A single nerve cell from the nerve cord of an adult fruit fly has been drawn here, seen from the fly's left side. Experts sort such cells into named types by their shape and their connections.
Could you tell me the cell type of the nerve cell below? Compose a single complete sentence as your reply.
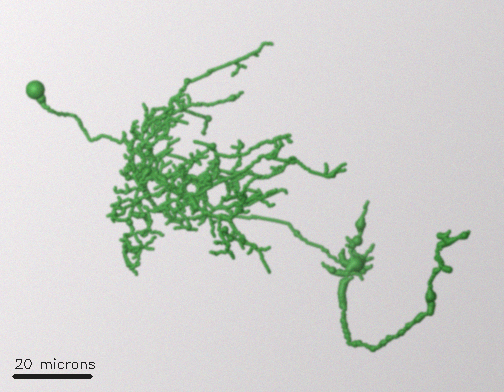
This particular nerve cell has the cell type IN09A021.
